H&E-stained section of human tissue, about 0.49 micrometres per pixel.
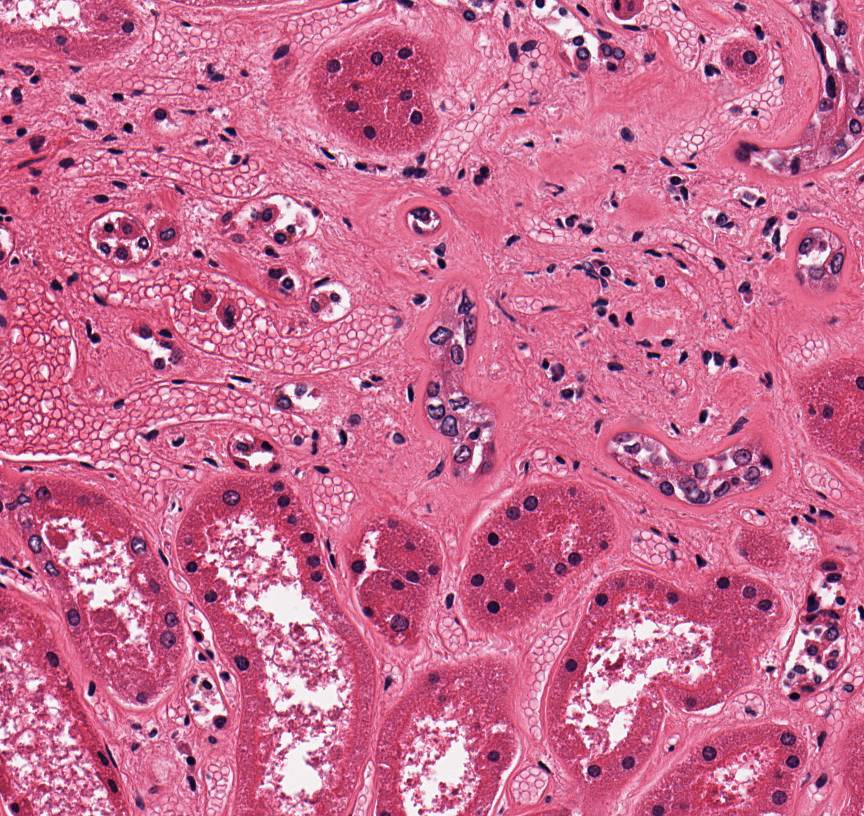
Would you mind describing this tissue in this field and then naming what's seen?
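Look first at the lower third: closely packed tubules crowd it, while the upper two thirds is mostly stroma with fewer epithelial units. Those lower tubules are lined by a single layer of cells with abundant granular eosinophilic cytoplasm. Several of their lumens hold pale, loose granular material with white empty spaces. This is renal cortex.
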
